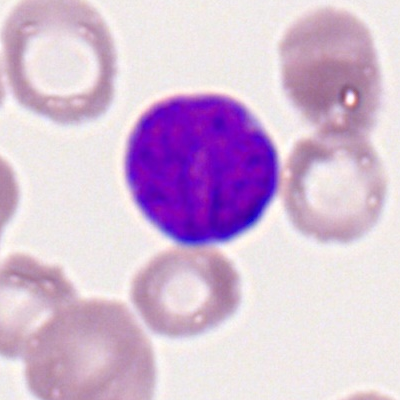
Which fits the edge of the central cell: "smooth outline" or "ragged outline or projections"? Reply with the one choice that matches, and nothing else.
Smooth outline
